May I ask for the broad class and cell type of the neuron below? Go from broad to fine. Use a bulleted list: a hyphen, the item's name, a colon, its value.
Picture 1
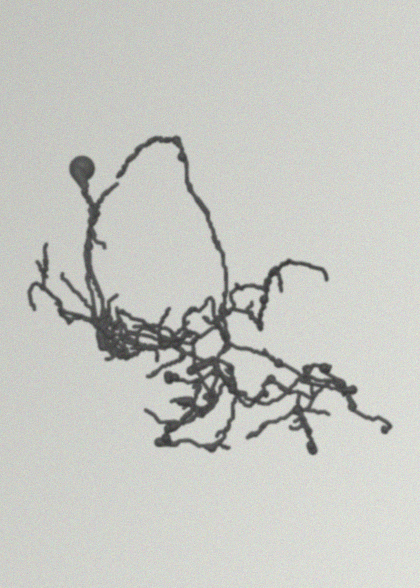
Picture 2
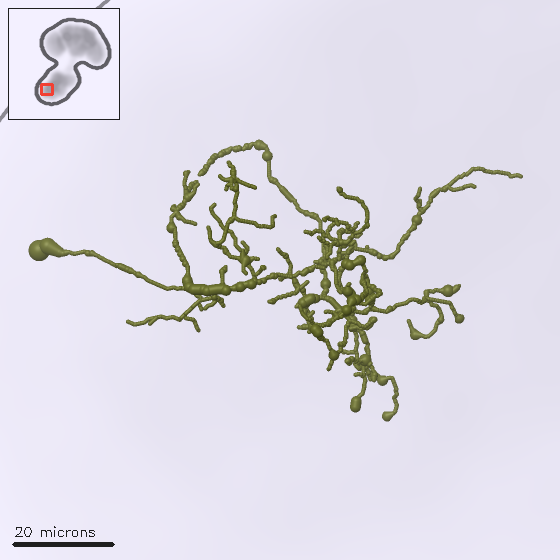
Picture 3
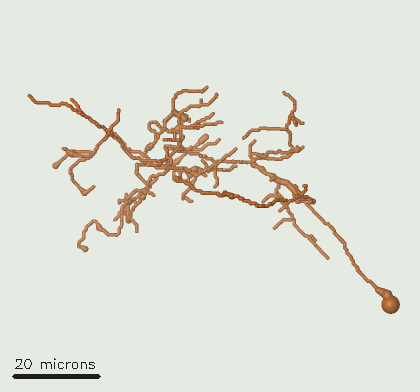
- broad class: nerve-cord intrinsic neuron
- cell type: INXXX440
